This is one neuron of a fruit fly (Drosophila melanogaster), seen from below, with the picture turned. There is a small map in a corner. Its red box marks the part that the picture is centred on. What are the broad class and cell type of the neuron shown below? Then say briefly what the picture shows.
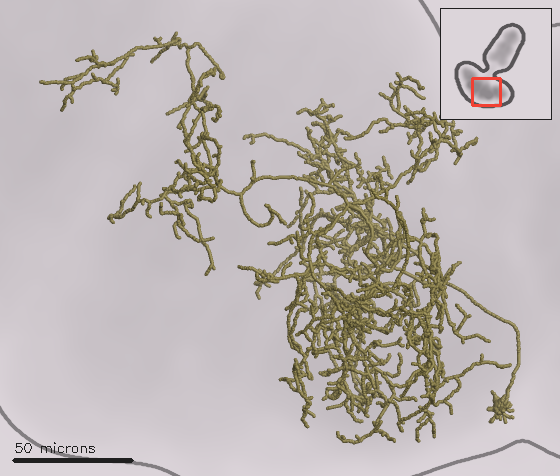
Its broad class is central-brain intrinsic neuron. Its cell type is AVLP593. It is in the brain and does not reach the nerve cord. From left to right in the picture it spans about 200 microns. The picture shows more than a hundred branch ends.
